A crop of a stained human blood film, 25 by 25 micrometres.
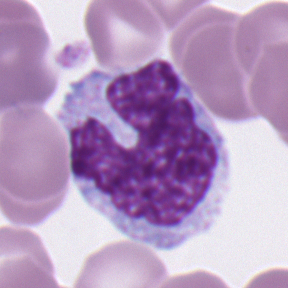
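Monocyte. Its outline looks irregular, and at the upper left the edge seems slightly frayed. A deep notch in the nucleus opens toward the left side. I can see no nucleoli. The cytoplasm holds very fine, faint granules, almost like dust.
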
